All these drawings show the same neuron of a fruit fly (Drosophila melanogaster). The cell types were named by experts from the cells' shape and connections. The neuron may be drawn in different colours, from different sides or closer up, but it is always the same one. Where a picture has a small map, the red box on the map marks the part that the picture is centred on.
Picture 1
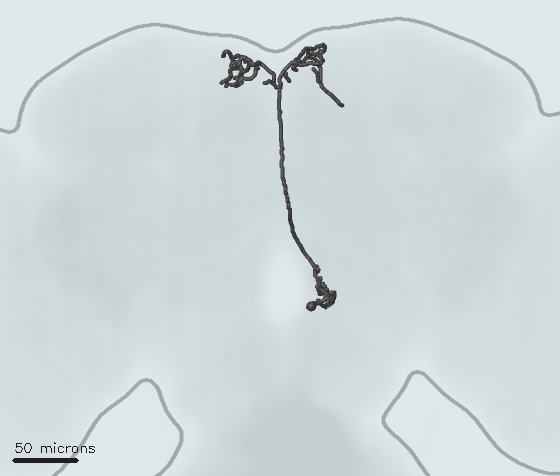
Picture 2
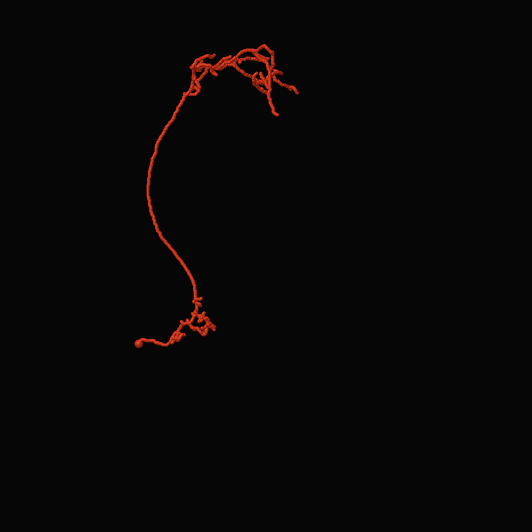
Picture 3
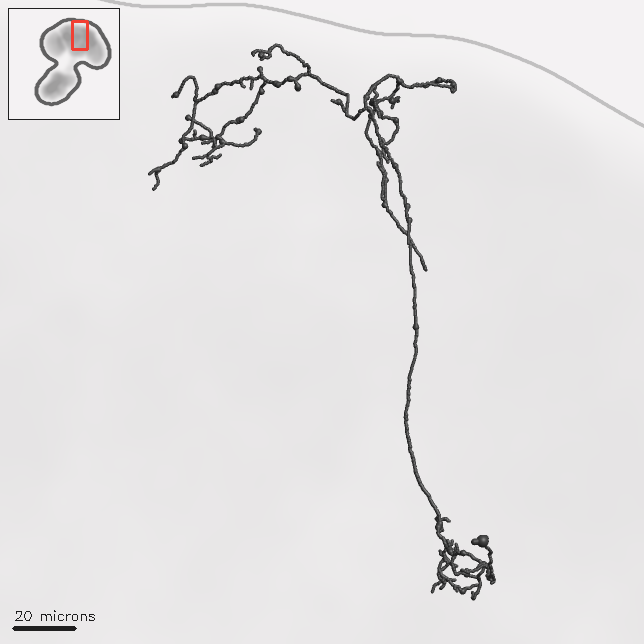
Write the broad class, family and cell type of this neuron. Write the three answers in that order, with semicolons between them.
central-brain intrinsic neuron; hemilineage FLAa3; CB1008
